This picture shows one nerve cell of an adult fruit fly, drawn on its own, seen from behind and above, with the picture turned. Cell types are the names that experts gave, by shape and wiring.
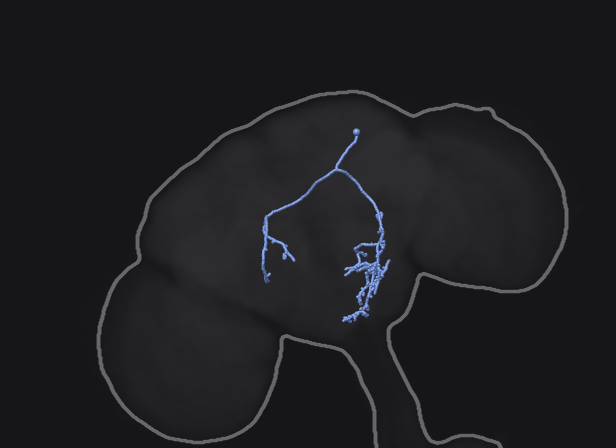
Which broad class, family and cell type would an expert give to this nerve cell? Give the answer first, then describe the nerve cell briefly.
Its broad class is central-brain intrinsic neuron. The family is hemilineage AOTUv3_ventral. The cell type is SAD047. As drawn here it is taller than it is wide.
